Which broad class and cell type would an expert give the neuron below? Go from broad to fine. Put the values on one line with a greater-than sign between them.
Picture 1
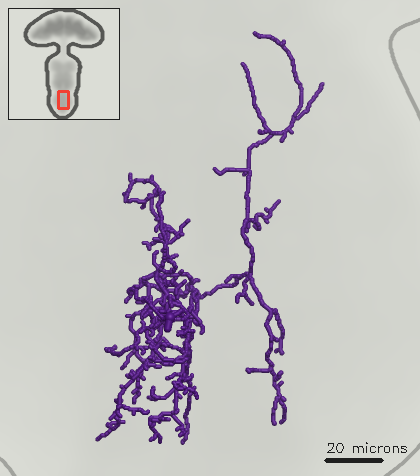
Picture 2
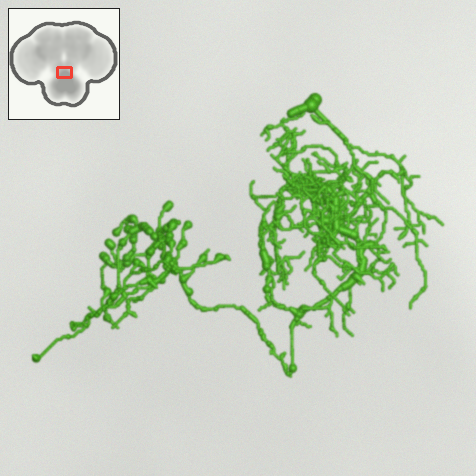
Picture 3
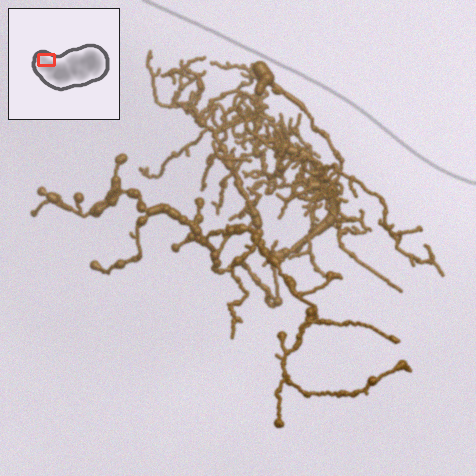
nerve-cord intrinsic neuron > INXXX315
